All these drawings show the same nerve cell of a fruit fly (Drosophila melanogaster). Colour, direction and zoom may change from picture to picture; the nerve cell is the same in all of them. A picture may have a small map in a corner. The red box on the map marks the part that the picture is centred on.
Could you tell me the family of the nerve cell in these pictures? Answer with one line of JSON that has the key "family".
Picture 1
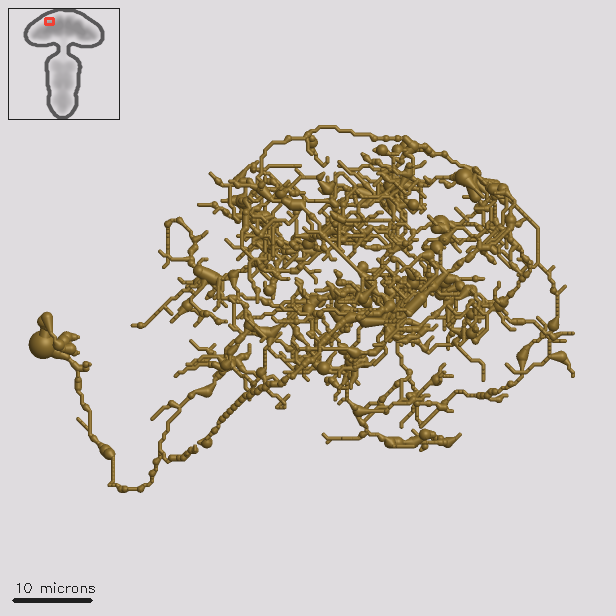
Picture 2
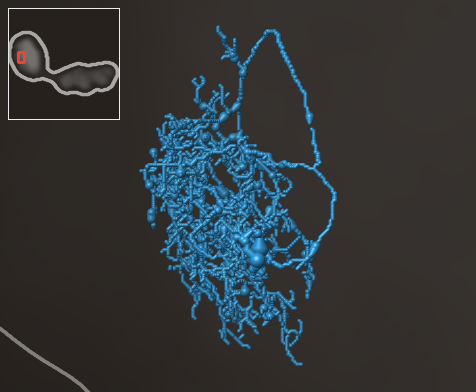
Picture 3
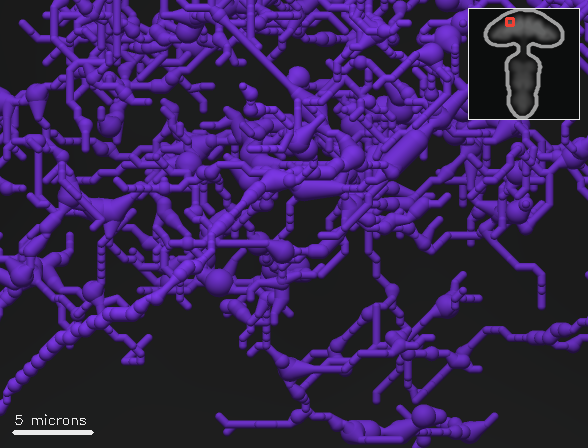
{"family": "hemilineage VLPl&p2_lateral"}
